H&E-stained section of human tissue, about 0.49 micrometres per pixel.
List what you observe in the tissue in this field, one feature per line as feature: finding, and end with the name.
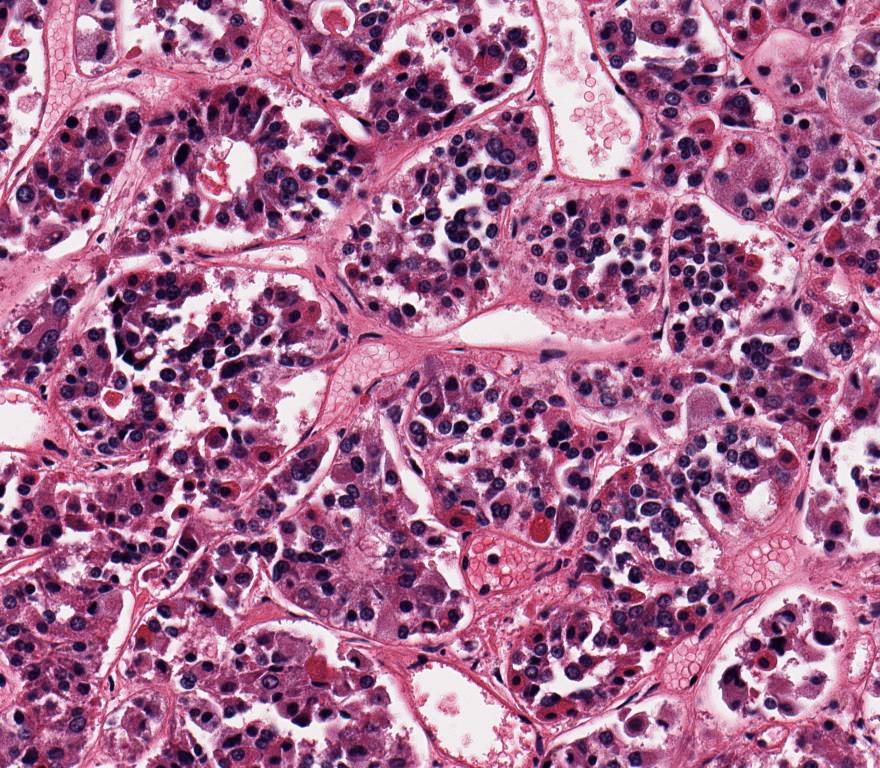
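Pattern: rounded nests across the whole field, thin pink septa between them
Cytoplasm: mostly paler purple, with scattered bright red cells in among
Nuclei: mostly round, dark, fairly uniform in size
Stroma: scant and delicate, no broad collagen bands anywhere
So: pituitary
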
